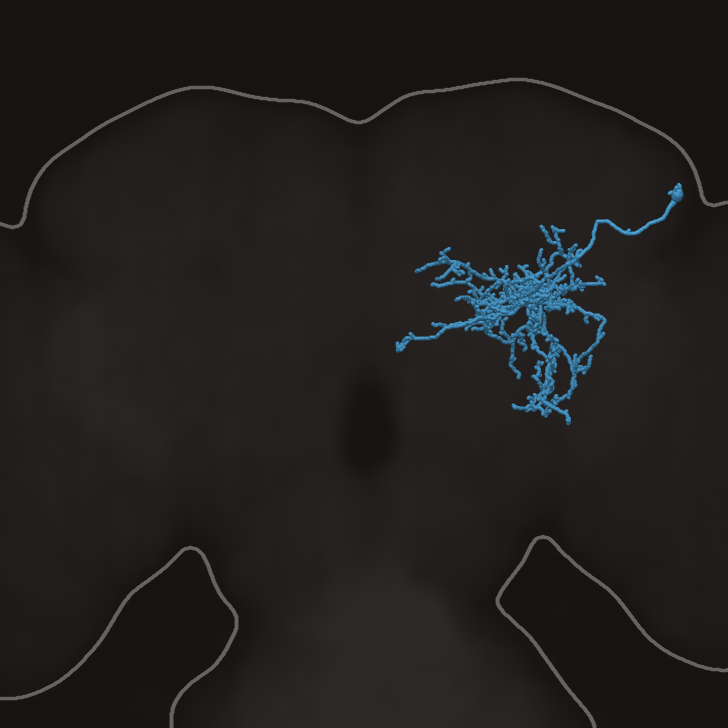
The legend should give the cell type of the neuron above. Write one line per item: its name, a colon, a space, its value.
cell type: PLP004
